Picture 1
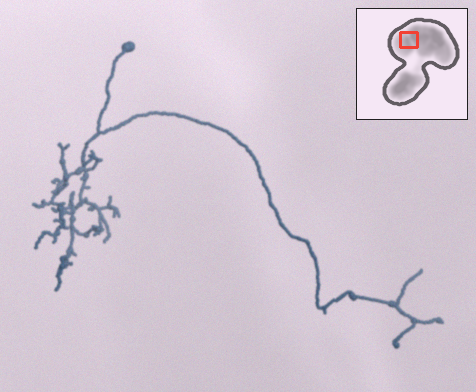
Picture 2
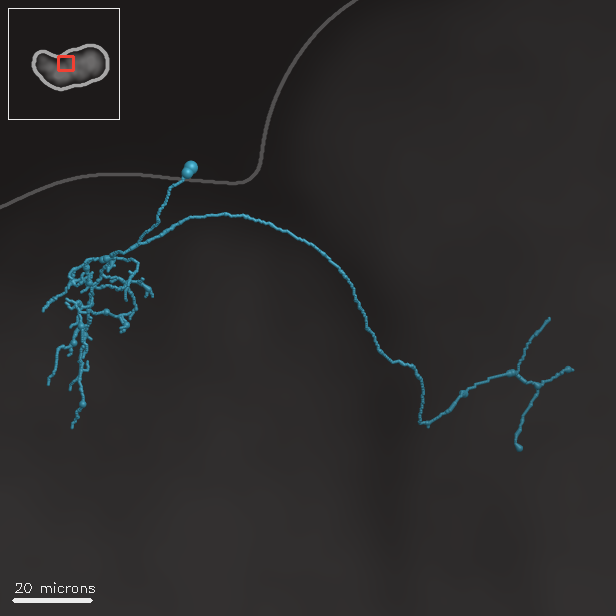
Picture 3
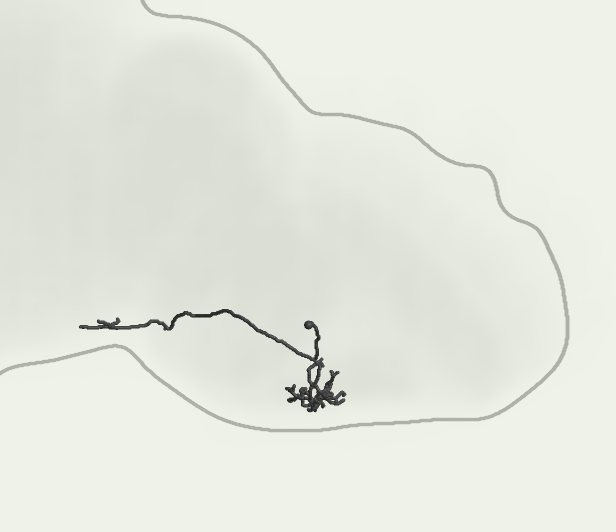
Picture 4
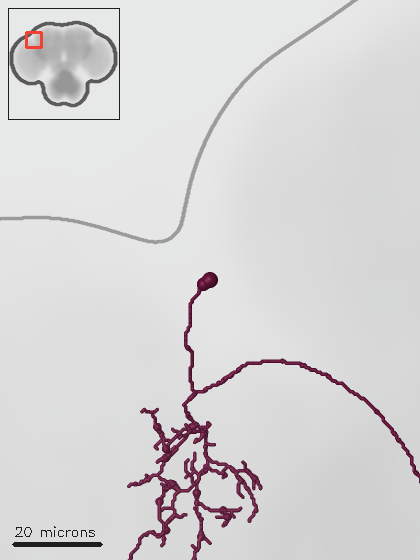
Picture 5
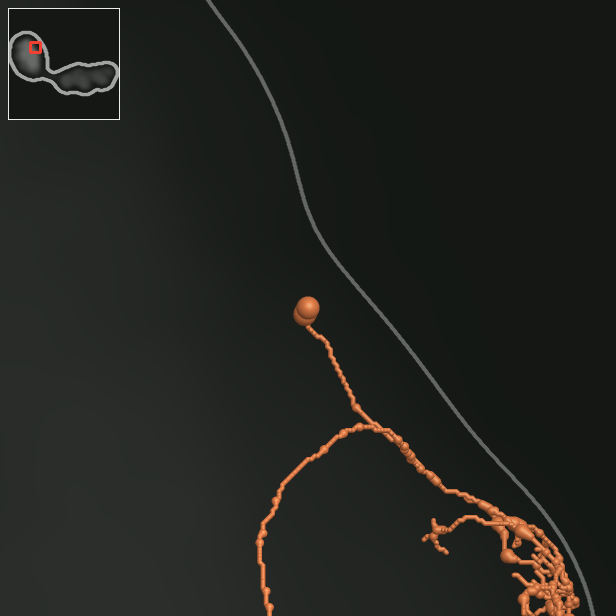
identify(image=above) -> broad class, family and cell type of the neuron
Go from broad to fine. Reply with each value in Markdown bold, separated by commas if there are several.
**visual projection neuron**, **LPT**, **LPT100**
